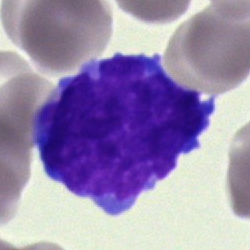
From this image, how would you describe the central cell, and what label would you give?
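You'll notice the outline is irregular and angular rather than round. Nearly the whole cell is nucleus, its dark purple chromatin clumped in a mottled pattern. Small knob-like blebs of cytoplasm protrude from the surface. That's a blast.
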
